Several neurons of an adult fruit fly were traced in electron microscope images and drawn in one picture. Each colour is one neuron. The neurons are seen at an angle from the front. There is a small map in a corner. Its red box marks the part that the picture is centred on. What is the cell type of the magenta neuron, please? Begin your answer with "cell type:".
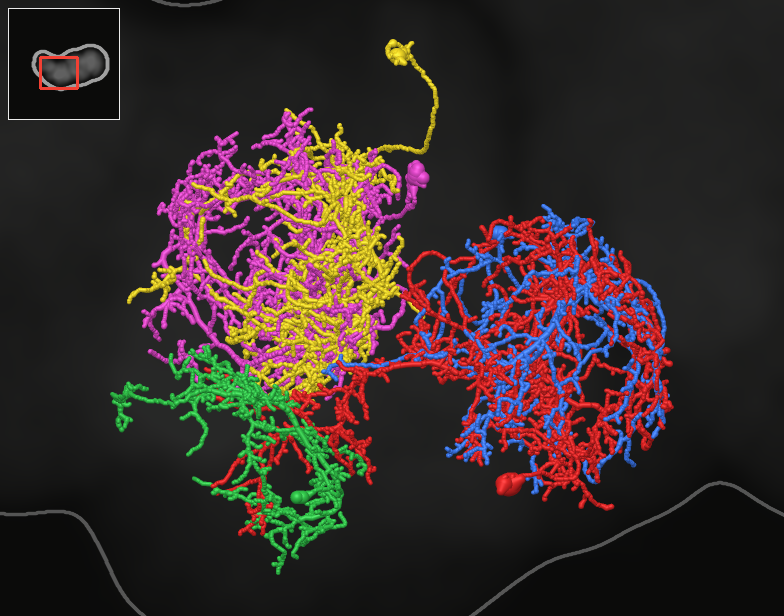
cell type: IN09A006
